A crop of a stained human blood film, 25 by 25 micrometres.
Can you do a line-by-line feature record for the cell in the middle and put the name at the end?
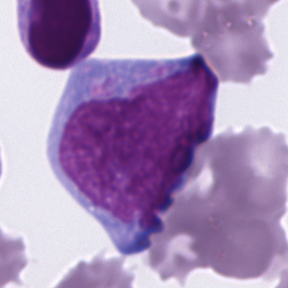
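Outline: angular and irregular, not round
Nucleus: irregular, roughly following the angular cell outline
Chromatin: finely granular, fairly evenly spread, no coarse dark clumps
Vacuoles: none seen in the cytoplasm
Name: myeloblast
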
